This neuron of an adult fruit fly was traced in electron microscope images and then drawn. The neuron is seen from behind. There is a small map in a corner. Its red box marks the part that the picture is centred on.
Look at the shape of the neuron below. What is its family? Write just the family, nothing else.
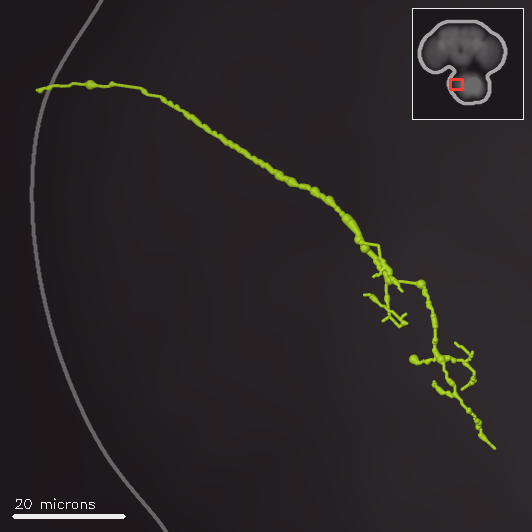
class mechanosensory tactile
